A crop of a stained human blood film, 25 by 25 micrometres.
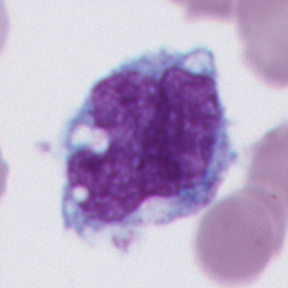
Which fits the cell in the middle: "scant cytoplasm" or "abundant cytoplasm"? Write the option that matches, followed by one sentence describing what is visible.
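Scant cytoplasm. The nucleus fills most of the cell.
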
